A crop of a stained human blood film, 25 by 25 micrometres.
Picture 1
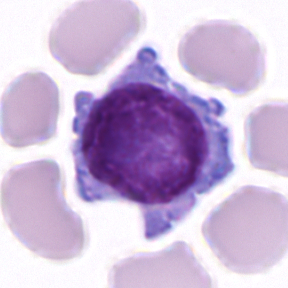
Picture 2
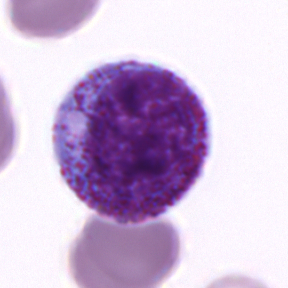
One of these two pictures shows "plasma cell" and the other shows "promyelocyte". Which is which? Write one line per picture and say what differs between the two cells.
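Picture 1: plasma cell. The cell outline is irregular, with many small knob-like bumps along its edge.
Picture 2: promyelocyte. The cell is round with a smooth, unbroken edge.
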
